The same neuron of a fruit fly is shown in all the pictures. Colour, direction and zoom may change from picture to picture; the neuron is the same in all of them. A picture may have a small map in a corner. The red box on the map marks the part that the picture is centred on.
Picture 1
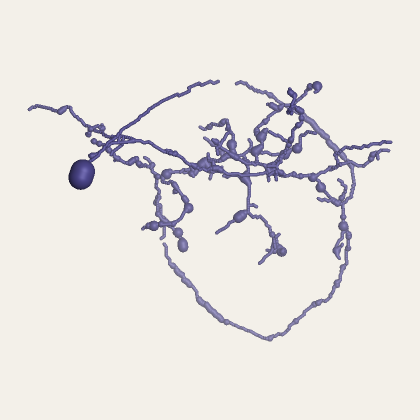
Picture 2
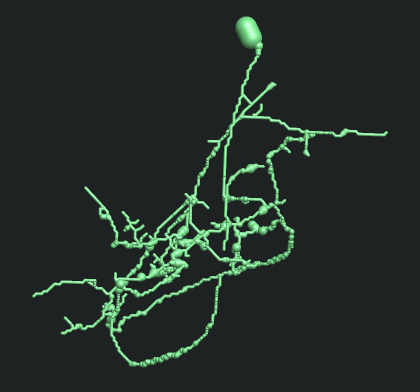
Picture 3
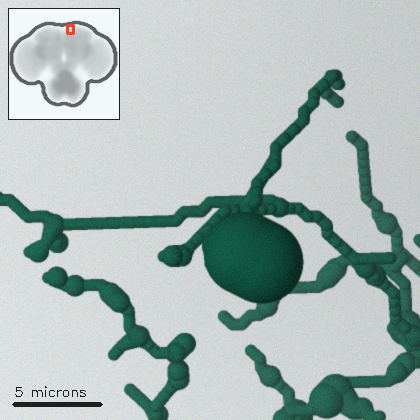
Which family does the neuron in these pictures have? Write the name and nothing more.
hemilineage SMPpd1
